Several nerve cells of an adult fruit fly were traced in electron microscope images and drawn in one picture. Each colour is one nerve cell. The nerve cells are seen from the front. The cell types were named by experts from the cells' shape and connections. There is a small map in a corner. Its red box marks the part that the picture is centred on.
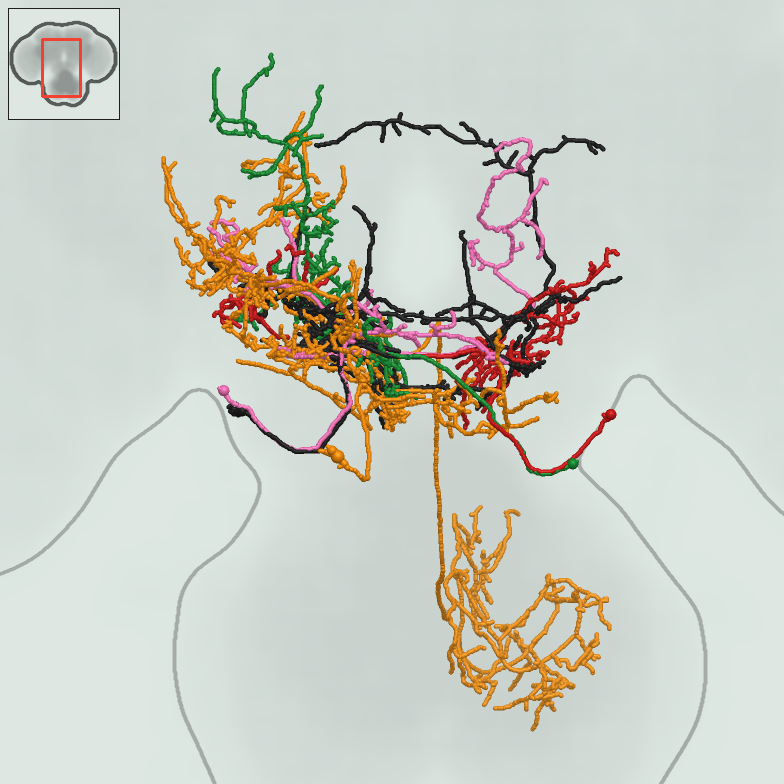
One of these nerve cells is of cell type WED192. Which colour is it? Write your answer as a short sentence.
The colour is pink.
